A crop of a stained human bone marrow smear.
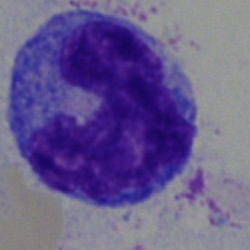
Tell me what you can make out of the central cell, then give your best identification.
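Looking first at the nucleus, I see a deep indentation, its notch opening to the left. The chromatin is dark purple, and it looks clumped rather than fine. Around it, the cytoplasm has a pale bluish-lilac tone and holds fine, faint purplish granules. So I'd call this a monocyte.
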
